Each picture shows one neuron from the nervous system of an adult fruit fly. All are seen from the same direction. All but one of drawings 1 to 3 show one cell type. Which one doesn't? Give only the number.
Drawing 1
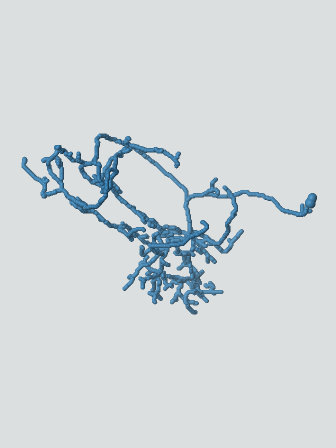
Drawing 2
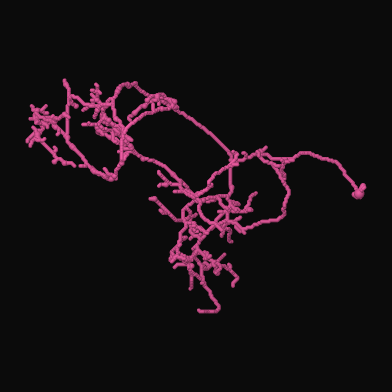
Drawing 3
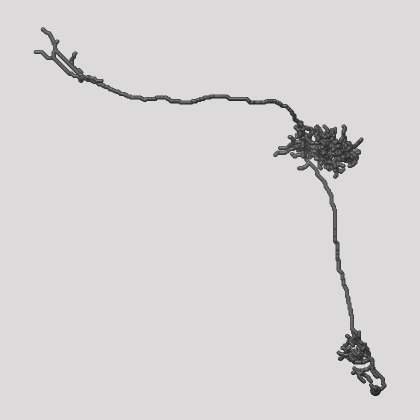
3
